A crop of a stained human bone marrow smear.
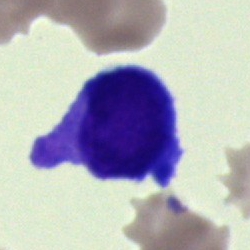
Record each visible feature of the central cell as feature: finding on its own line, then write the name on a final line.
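Outline: irregular, drawn out into a tapering tail on the left
Nucleus: dense, dark purple, little chromatin detail visible
Cytoplasm: scant, blue-violet, seen mainly in the left-hand tail
Granules: none distinct in the cytoplasm
Name: blast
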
